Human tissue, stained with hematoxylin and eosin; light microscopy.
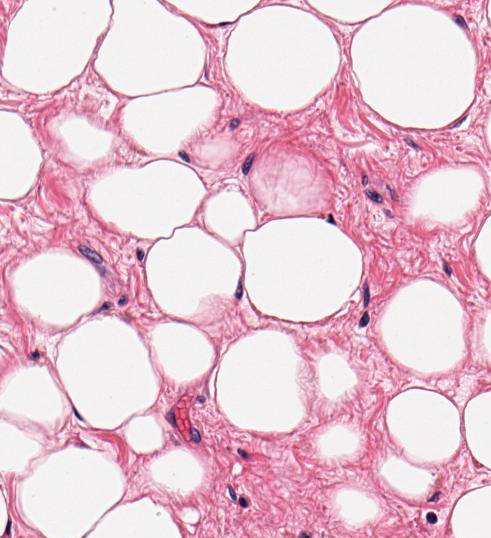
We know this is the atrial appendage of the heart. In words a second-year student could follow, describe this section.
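The field is occupied throughout by the empty, rounded vacuoles of adipocytes, set in a pink stroma. Broad bands of pale pink, wavy fibres separate many of these adipocytes. Nuclei in the stroma are sparse, small, dark and spindle-shaped. A few dark, flattened nuclei are present at the rims of the adipocytes.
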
